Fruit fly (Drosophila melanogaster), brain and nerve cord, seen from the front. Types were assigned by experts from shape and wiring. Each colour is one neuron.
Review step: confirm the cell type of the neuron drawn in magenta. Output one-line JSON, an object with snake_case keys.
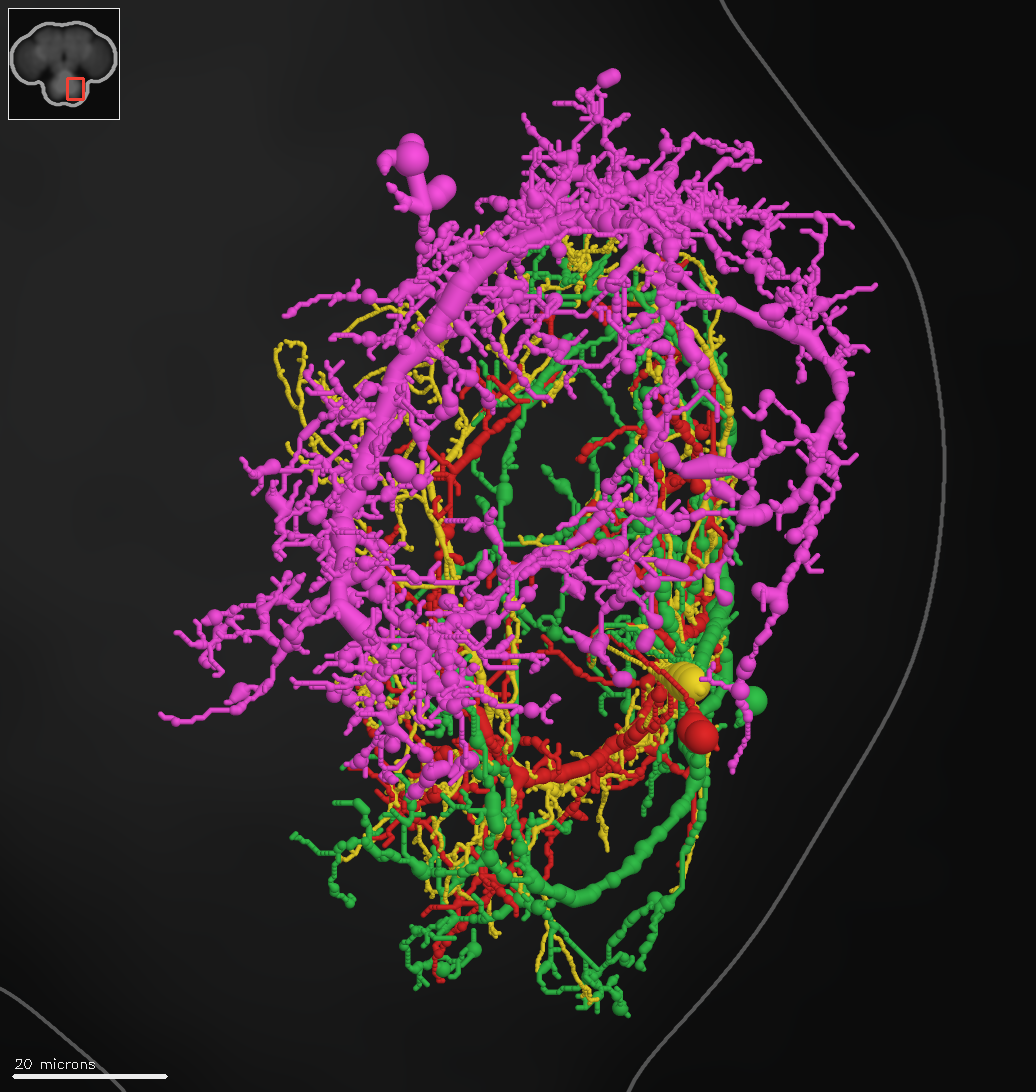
{"cell_type": "IN17A025"}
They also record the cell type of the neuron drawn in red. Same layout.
{"cell_type": "IN16B097"}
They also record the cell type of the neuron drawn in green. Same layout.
{"cell_type": "IN16B052"}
